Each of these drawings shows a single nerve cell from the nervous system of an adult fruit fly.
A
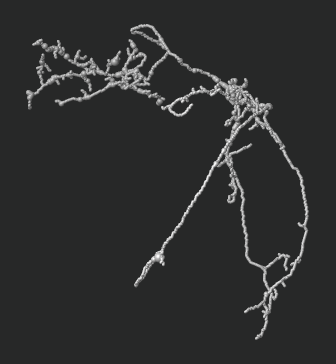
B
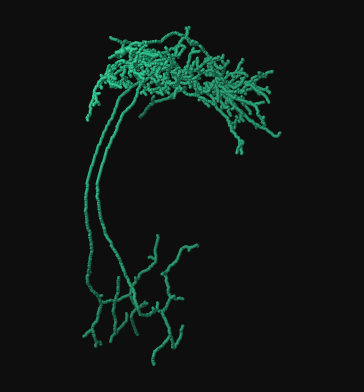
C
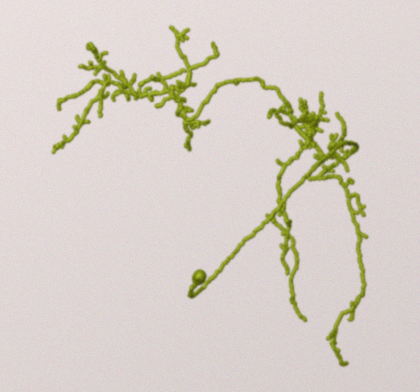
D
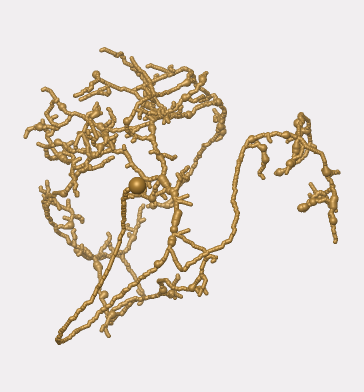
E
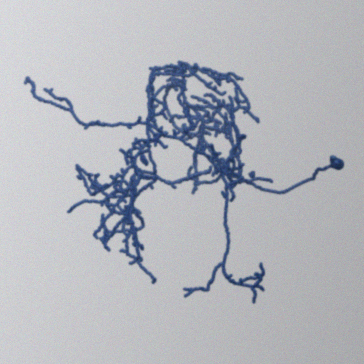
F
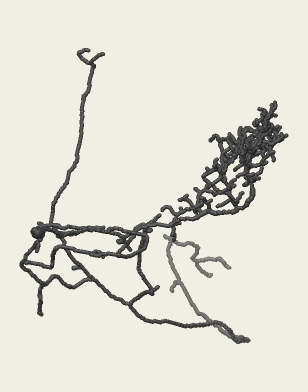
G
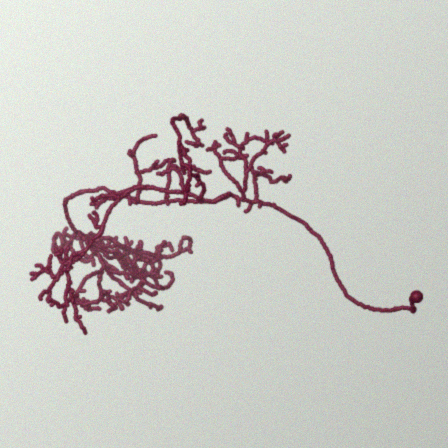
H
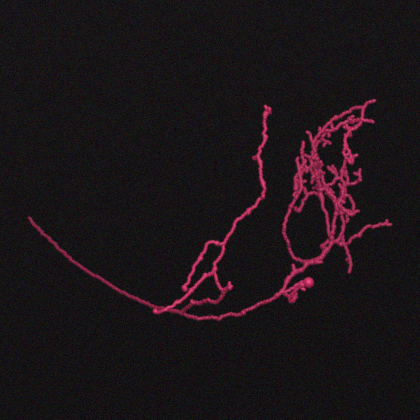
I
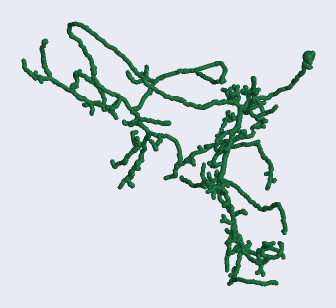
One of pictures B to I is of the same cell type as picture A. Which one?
Picture C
